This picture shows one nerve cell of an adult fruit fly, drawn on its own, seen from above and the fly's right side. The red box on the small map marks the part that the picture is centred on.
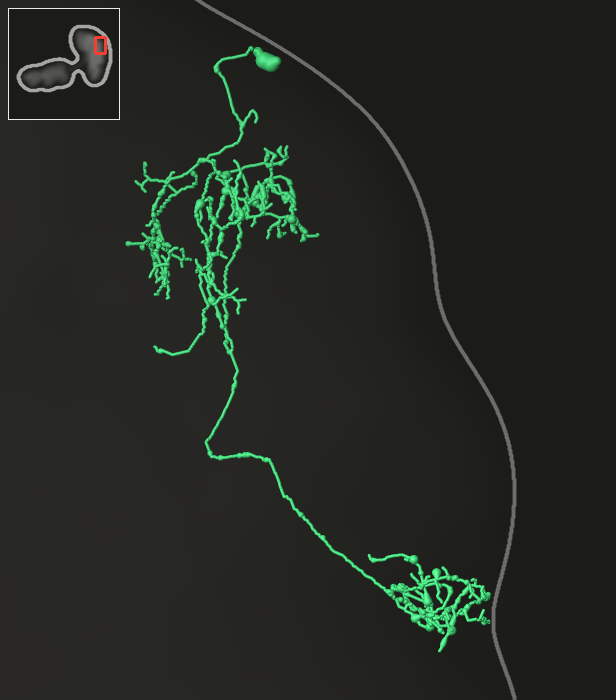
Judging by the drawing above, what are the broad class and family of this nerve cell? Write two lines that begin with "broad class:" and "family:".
broad class: central-brain intrinsic neuron
family: class DAN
